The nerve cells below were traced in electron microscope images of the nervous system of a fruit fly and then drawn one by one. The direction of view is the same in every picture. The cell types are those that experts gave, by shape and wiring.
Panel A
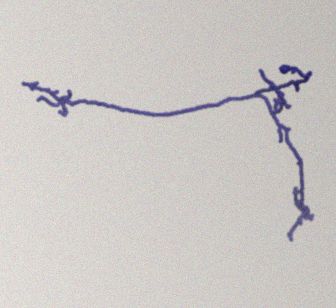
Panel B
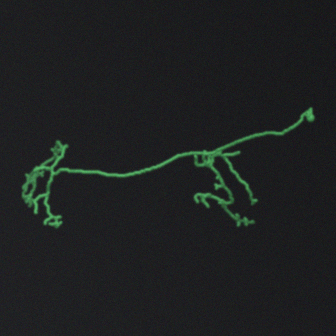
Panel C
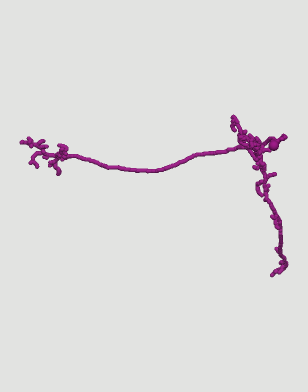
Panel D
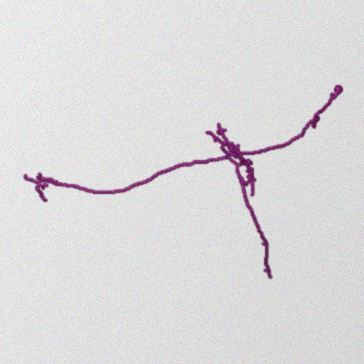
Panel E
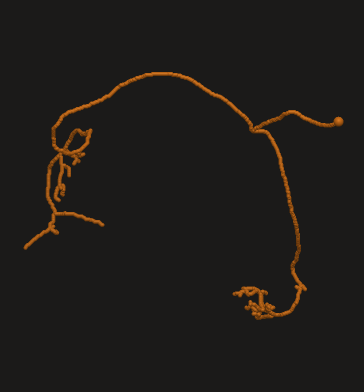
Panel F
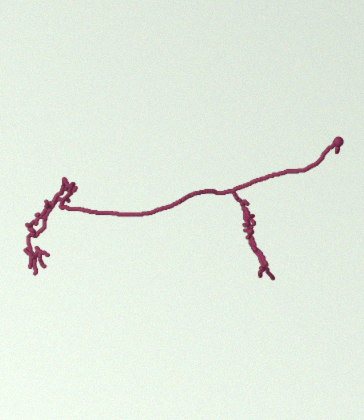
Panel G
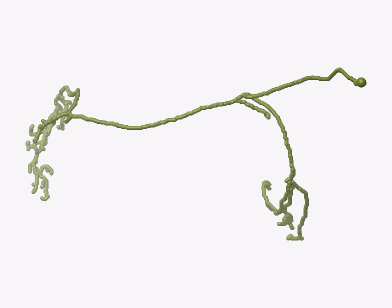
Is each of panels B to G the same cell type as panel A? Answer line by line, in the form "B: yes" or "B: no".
B: no
C: yes
D: yes
E: no
F: no
G: no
